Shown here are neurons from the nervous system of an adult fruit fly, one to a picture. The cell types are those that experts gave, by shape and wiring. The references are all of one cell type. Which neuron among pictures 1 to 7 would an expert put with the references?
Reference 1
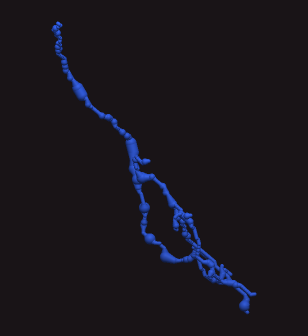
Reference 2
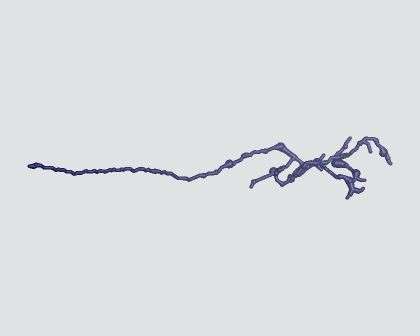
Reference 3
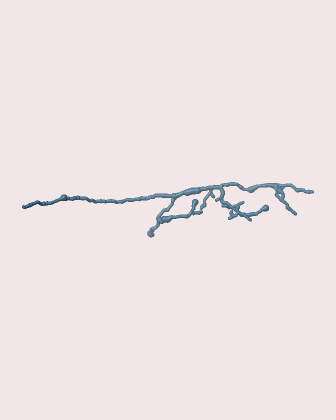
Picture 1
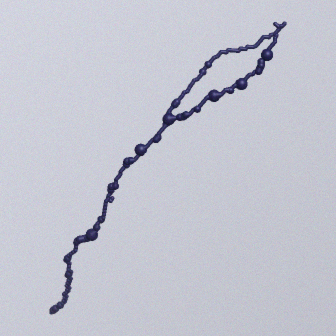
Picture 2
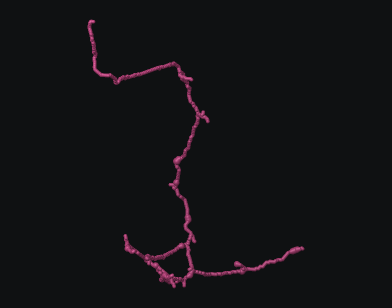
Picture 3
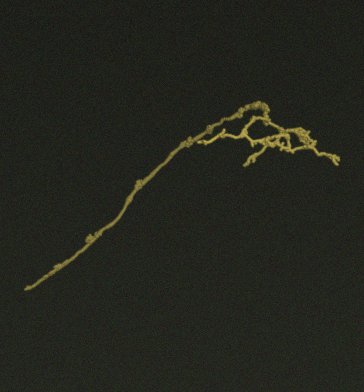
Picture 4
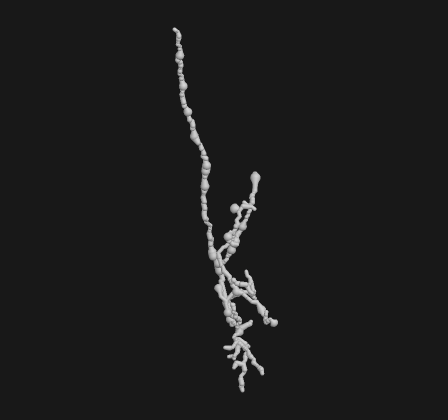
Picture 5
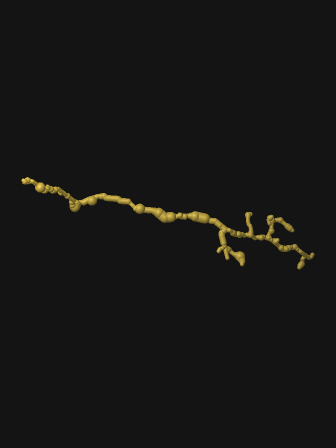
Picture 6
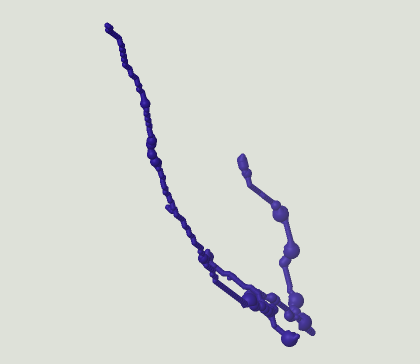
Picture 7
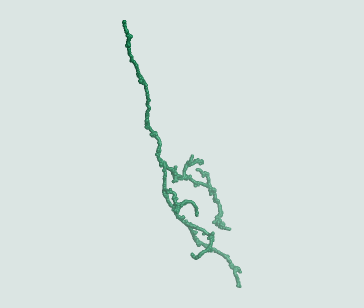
Picture 4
